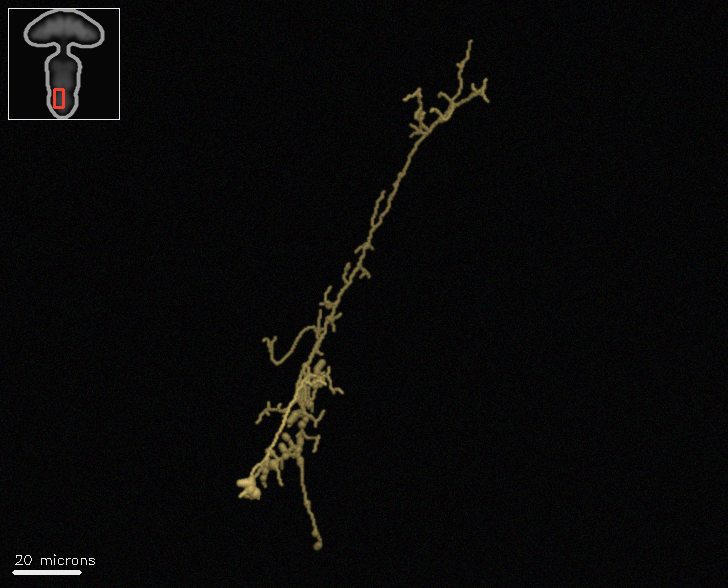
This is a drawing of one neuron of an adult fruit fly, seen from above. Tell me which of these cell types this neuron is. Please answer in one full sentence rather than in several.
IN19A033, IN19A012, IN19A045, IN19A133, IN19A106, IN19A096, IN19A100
Within the cell type IN19A106 sits this neuron.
